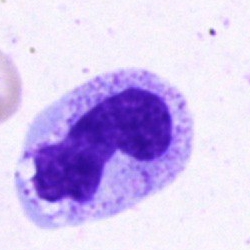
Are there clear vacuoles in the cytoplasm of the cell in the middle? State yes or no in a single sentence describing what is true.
Yes, its cytoplasm contains at least one clear vacuole.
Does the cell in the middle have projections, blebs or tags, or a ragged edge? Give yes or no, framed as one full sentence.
No, it is a smooth edge, not a rough one, that bounds the cell.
